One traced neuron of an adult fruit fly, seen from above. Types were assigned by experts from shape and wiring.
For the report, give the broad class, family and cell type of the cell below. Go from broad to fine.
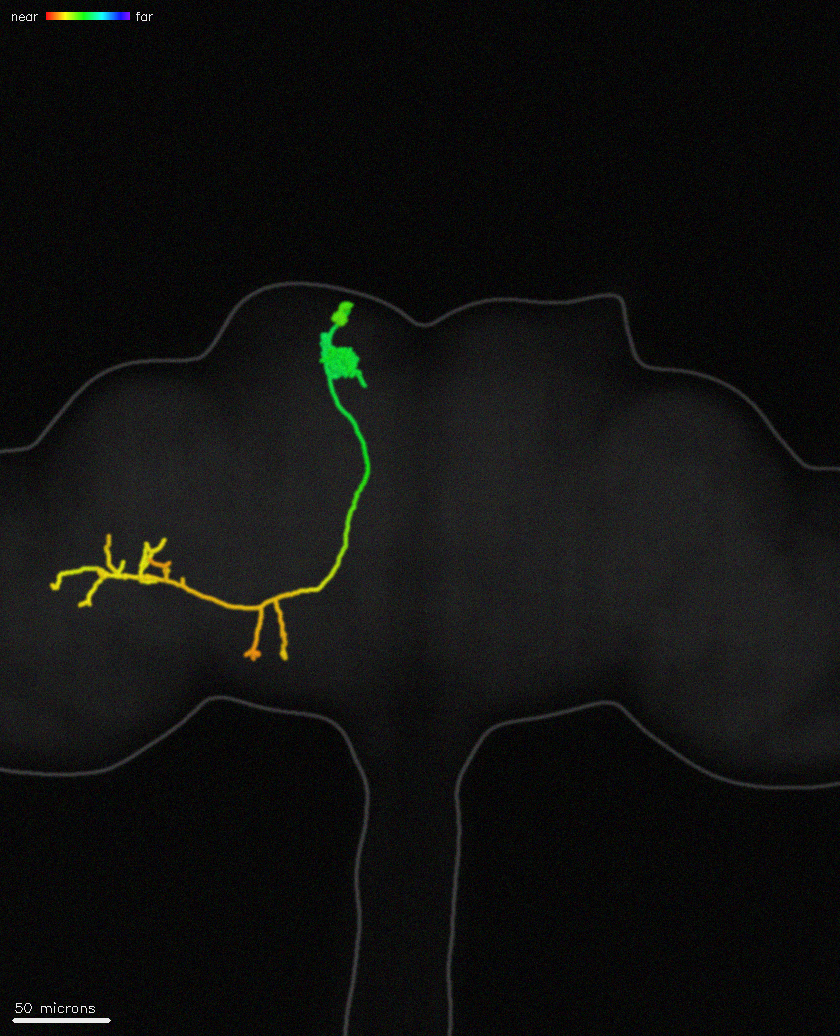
central-brain intrinsic neuron; hemilineage ALad1; VM7v_adPN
